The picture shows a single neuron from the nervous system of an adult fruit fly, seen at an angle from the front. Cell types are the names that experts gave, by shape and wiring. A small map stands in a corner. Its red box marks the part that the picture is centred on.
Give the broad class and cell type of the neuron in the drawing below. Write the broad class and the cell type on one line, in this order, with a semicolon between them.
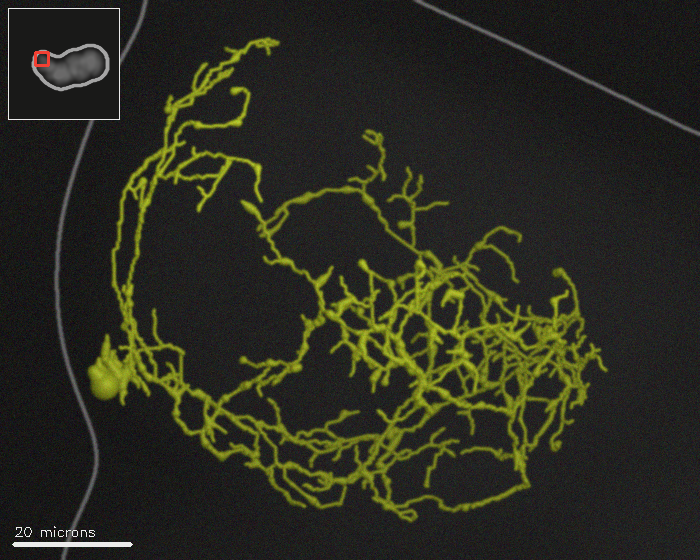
nerve-cord intrinsic neuron; INXXX279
